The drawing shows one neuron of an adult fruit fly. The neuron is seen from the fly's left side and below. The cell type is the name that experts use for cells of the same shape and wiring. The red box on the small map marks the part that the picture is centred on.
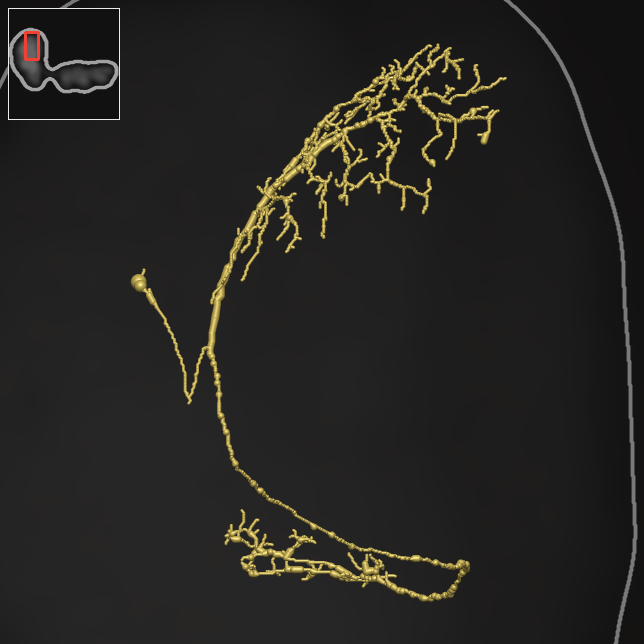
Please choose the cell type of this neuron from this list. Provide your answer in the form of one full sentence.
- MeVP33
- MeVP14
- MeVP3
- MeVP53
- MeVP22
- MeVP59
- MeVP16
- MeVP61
Cell type MeVP61 is what this neuron is.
